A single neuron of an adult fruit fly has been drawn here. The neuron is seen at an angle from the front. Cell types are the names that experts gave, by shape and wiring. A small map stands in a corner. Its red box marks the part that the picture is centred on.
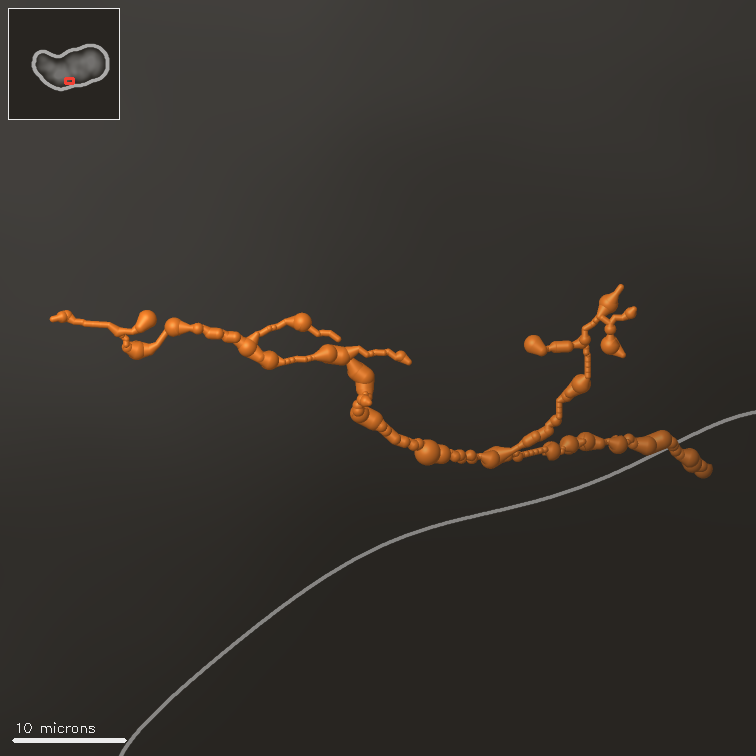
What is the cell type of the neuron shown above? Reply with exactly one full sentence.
As a matter of cell type, the neuron is SNta29.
